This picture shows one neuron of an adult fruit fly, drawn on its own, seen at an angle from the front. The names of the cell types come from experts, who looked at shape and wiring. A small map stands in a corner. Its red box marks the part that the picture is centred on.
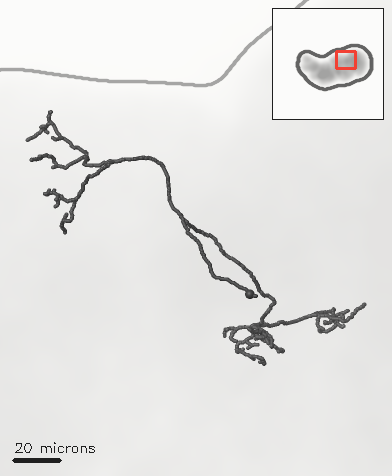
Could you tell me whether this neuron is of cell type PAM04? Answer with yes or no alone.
yes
